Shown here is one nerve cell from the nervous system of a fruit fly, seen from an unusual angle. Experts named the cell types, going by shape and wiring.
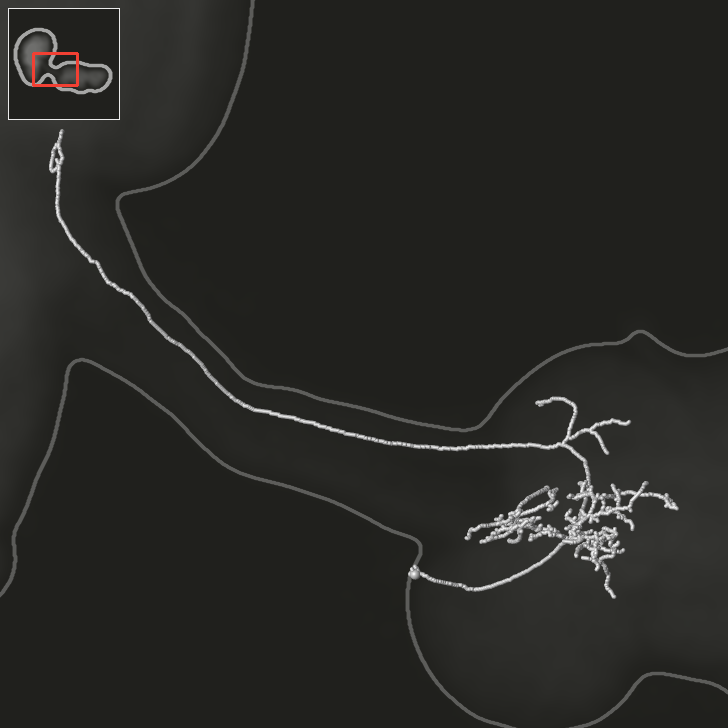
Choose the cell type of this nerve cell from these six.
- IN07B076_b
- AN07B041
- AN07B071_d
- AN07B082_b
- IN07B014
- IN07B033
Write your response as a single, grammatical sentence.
The cell type designation of this nerve cell is AN07B071_d.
